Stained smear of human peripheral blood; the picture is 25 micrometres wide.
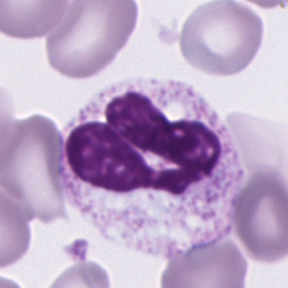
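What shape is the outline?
Round and smooth.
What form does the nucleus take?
Two thick lobes separated by a narrow slit, set in the upper part of the cell.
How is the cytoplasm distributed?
It is abundant and very pale, with a wider band below the nucleus.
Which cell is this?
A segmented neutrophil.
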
